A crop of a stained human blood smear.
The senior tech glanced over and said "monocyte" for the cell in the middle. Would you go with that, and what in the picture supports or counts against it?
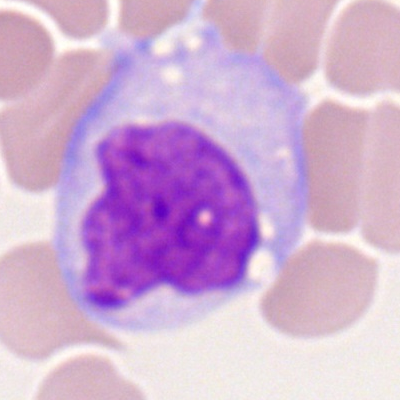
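A small pointed tag sticks out from the top edge of this cell. Its nucleus is irregular, with folded, indented edges. There's plenty of pale blue-grey cytoplasm, holding a few small clear vacuoles, mostly up near the top, but no coarse coloured granules. Red cells are pressed against its edge on several sides.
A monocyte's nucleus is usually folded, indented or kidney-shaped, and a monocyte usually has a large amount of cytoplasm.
Both the nucleus and the generous cytoplasm here go the monocyte's way.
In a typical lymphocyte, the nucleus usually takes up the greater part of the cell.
With this much cytoplasm around the nucleus, lymphocyte fares badly.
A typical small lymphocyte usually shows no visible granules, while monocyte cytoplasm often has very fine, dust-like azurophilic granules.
The lack of coarse granules sits comfortably with either name. So yes, monocyte fits.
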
